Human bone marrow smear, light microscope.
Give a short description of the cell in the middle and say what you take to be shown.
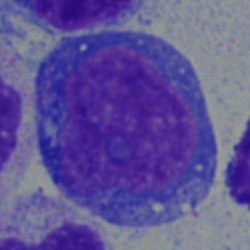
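First point, the outline: oval and smooth. Second, the nucleus, which holds a pale rounded nucleolus near its middle. Third, the cytoplasm, which is deep blue. Fourth, a few tiny clear dots lying in the cytoplasm near its edge. The cell is a blast.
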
